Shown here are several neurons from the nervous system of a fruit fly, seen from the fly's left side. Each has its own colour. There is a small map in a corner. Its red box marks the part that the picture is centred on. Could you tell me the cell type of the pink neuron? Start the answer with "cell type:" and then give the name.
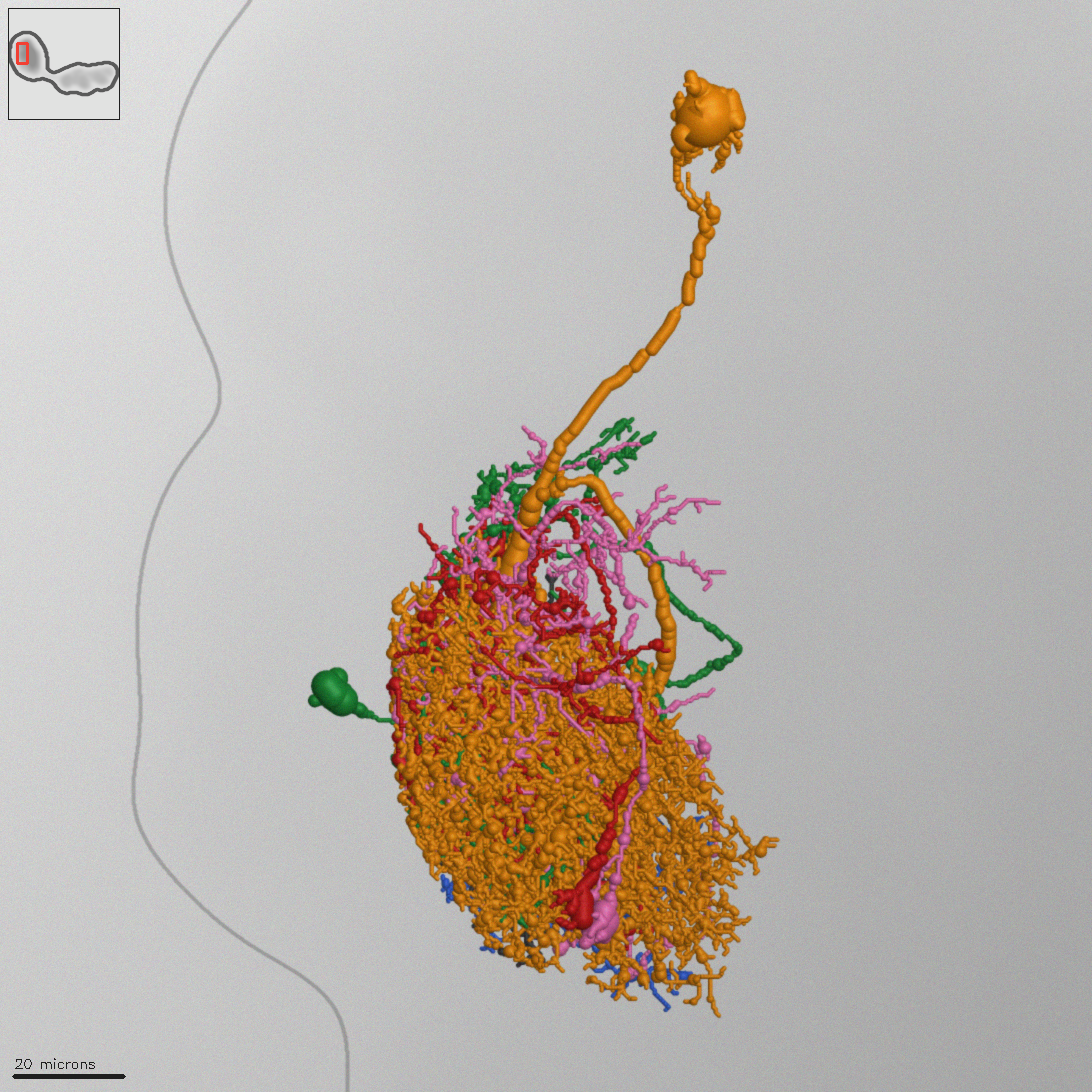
cell type: AVLP102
